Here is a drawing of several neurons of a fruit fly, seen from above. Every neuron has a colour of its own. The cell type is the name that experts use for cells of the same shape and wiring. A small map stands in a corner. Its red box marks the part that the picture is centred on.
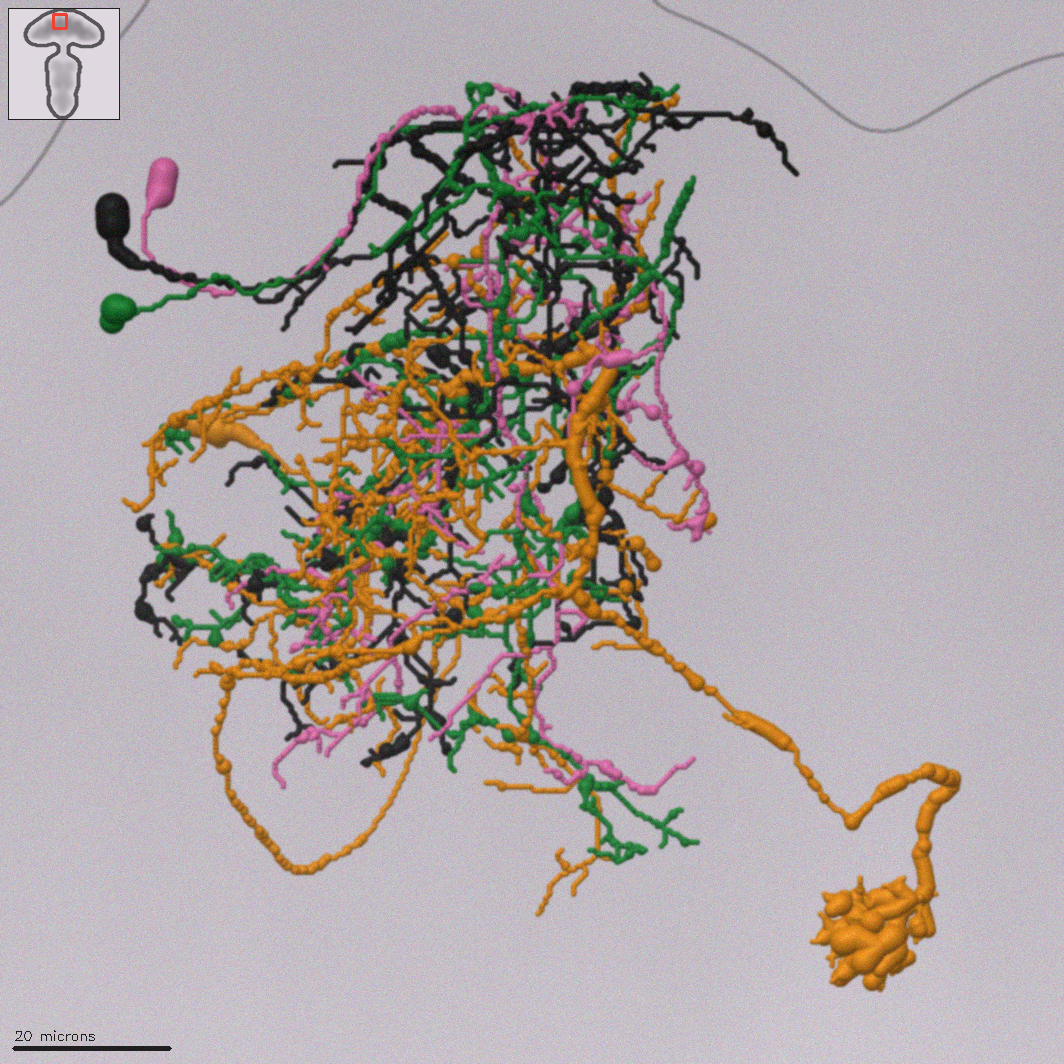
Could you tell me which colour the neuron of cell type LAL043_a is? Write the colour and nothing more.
pink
